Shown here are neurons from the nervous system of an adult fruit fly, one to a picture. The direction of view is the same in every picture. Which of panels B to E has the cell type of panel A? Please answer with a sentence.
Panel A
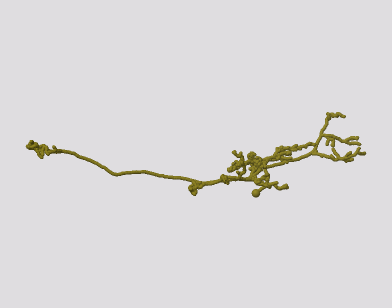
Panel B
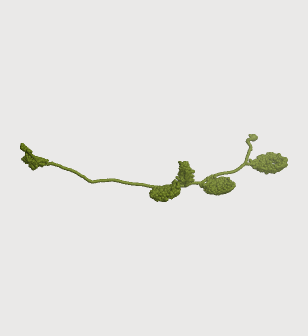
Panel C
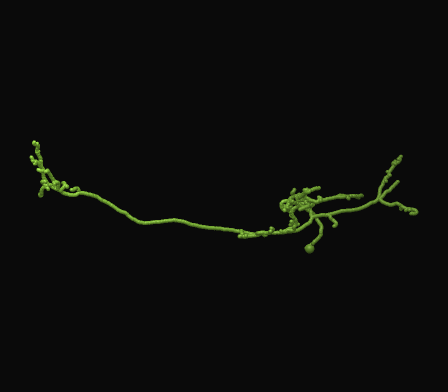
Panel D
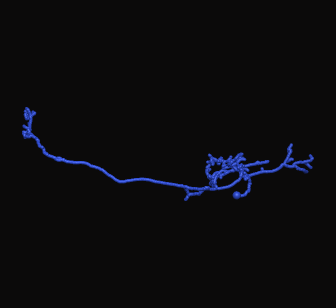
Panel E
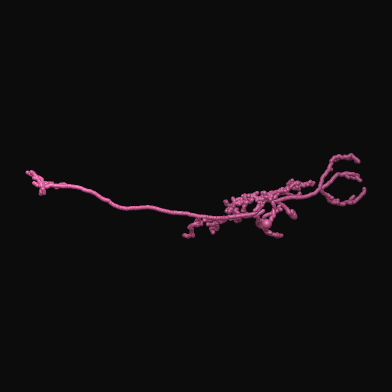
Panel E is of the same cell type.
